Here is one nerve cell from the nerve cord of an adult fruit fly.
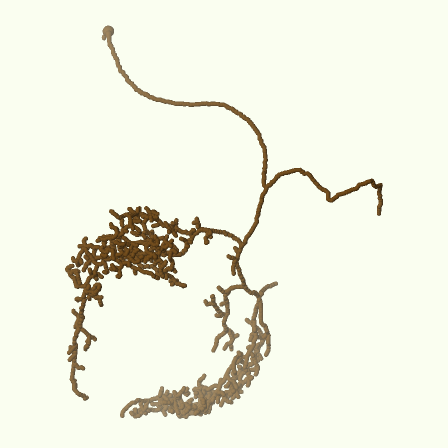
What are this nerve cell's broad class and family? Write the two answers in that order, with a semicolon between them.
nerve-cord intrinsic neuron; hemilineage 23B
